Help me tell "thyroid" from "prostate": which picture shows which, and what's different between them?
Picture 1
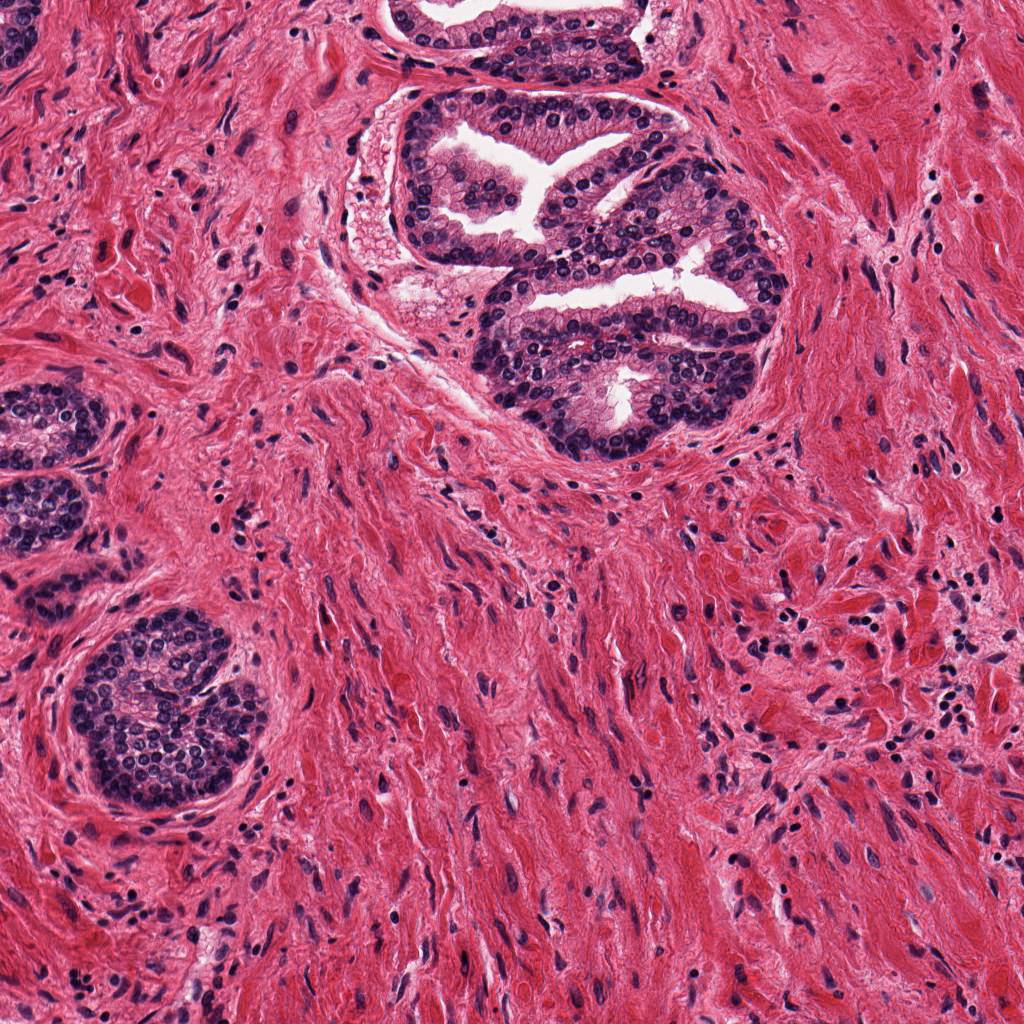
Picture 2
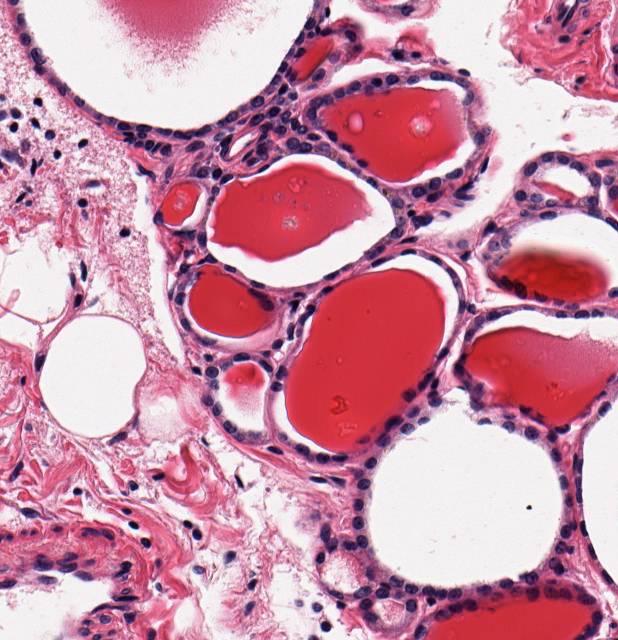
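Of the two, picture 1 is prostate and picture 2 is thyroid. Picture 1 has a few epithelial glands scattered in a dense stroma that fills most of the field. The large top-centre gland has a folded outline, its epithelium projecting into a branching lumen. Its lining cells have round, dark nuclei and pale cytoplasm on the side facing the lumen. Picture 2, by contrast, consists of closed rounded follicles of varying size in the centre and right, with loose connective tissue on the left. Each follicle is lined by a single layer of low cuboidal to flattened cells whose small, round, dark-staining nuclei are evenly spaced along the wall.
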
